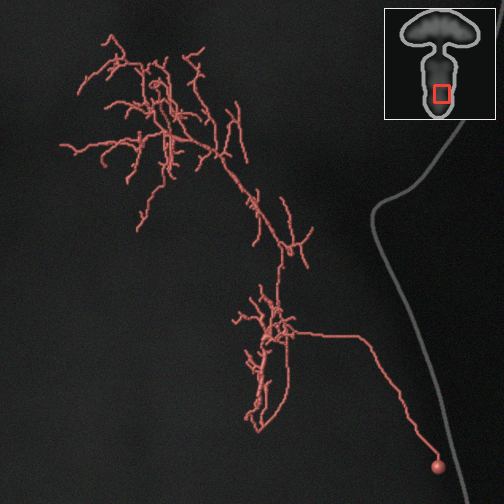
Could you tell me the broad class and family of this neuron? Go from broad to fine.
nerve-cord intrinsic neuron; hemilineage 09A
